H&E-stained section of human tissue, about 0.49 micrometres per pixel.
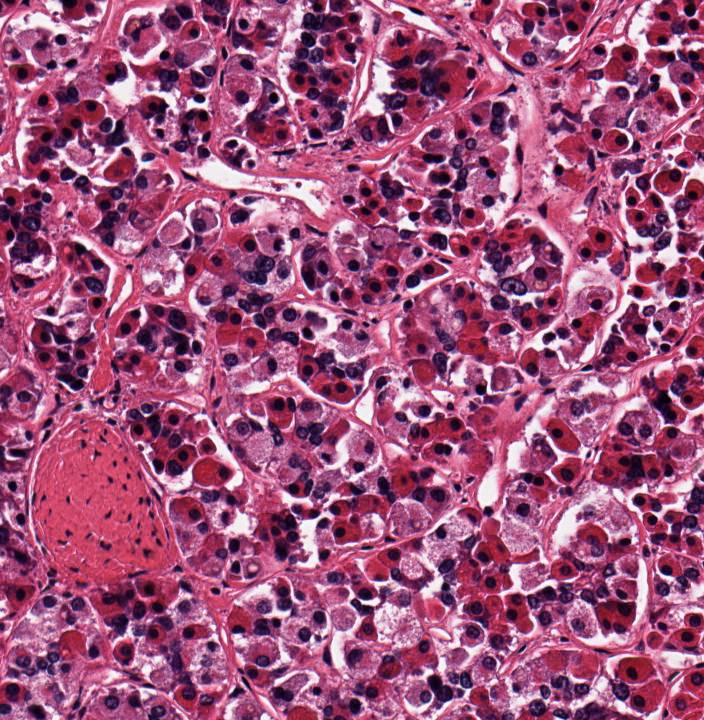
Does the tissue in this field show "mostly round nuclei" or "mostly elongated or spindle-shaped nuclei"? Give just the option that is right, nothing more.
Mostly round nuclei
